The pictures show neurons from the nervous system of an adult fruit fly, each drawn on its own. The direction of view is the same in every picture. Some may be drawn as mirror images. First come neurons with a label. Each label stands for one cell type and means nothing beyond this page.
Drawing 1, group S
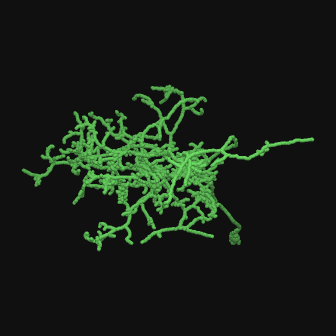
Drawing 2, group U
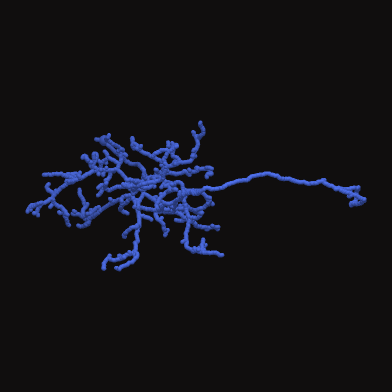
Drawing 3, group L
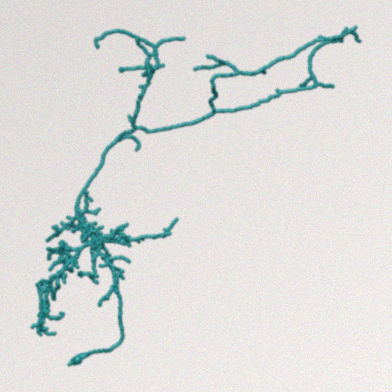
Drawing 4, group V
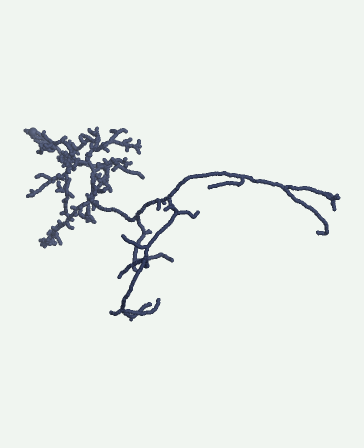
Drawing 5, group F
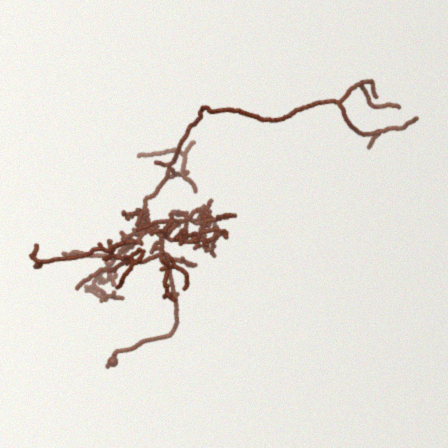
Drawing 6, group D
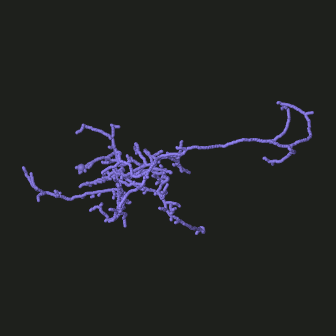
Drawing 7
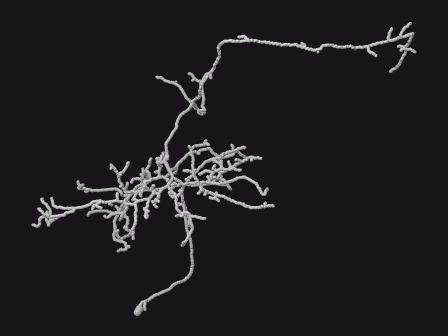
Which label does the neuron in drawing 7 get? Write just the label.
group F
